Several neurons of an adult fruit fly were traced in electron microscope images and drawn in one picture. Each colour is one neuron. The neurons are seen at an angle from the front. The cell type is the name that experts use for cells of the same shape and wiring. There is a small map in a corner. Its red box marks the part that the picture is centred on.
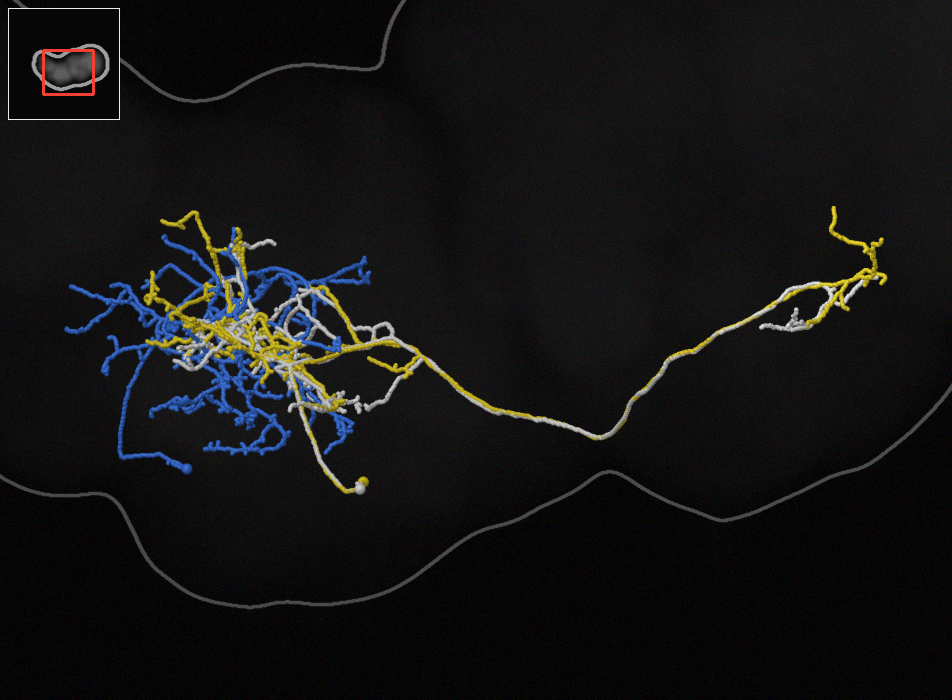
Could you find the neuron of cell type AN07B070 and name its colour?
white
